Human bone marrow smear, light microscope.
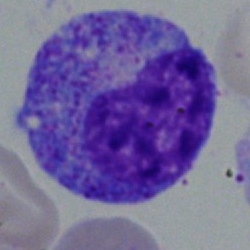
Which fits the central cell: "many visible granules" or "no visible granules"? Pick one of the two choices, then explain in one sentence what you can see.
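Many visible granules. Many small reddish-purple granules are scattered through the cytoplasm.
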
